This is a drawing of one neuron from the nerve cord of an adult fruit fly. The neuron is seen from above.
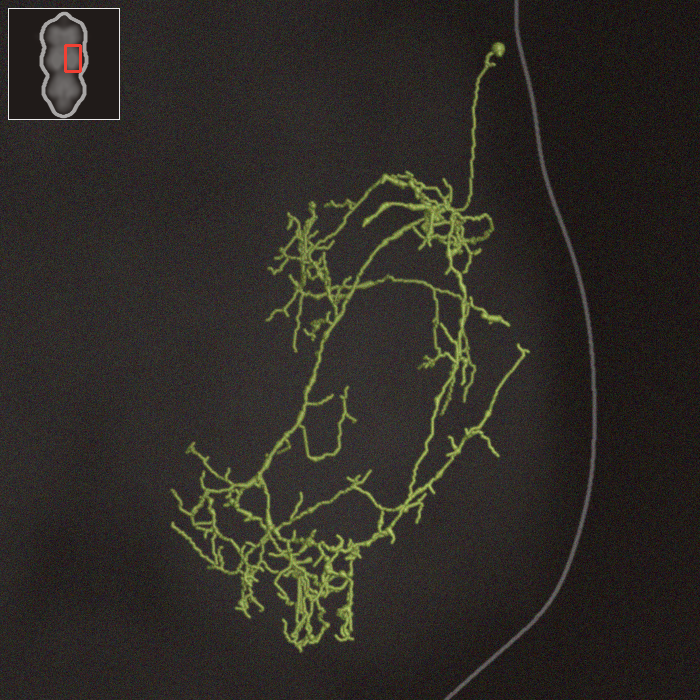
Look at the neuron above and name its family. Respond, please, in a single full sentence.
Within family hemilineage 16B is found this neuron.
